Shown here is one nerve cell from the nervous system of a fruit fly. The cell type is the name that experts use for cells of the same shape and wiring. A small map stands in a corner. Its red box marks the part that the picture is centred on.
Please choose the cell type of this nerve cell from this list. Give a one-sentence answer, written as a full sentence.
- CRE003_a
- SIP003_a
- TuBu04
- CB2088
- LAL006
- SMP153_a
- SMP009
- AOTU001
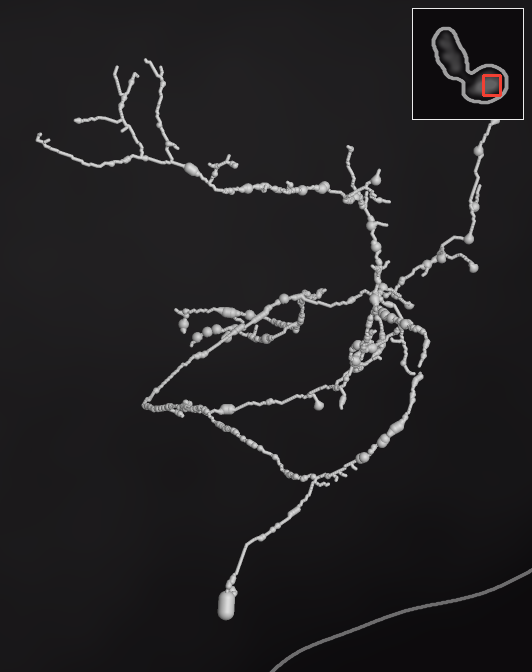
It is CB2088 that names the cell type of this nerve cell.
